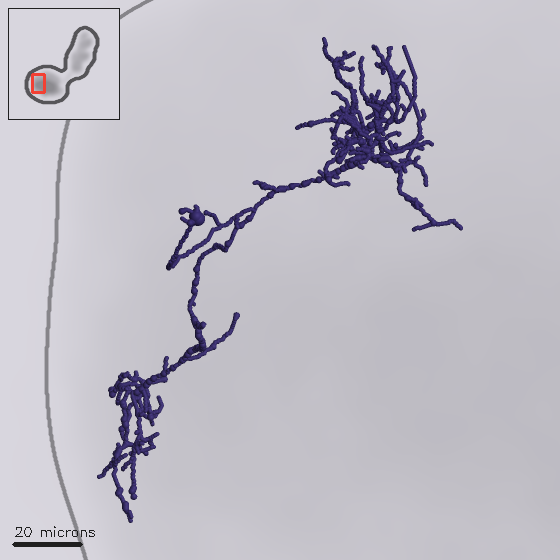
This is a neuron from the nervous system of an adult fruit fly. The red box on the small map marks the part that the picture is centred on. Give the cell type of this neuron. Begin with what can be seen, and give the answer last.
By the scale bar it is about 150 microns tall in this view. Dozens of branch ends can be seen. It is a central-brain intrinsic neuron. The cell type is LH002m.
